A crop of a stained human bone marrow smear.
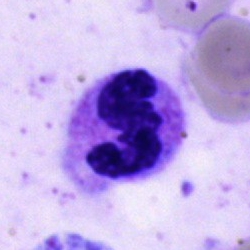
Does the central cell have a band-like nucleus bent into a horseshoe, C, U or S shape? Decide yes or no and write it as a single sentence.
Yes, it is a curved, lobeless band that the nucleus of this cell forms.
